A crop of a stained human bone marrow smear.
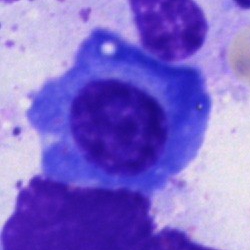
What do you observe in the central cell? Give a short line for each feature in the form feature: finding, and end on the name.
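Outline: irregular, several blunt bulges around edge
Cytoplasm: stained deep blue
Granules: none seen in cytoplasm
White dot: single, small, in cytoplasm near top edge
Name: plasma cell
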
